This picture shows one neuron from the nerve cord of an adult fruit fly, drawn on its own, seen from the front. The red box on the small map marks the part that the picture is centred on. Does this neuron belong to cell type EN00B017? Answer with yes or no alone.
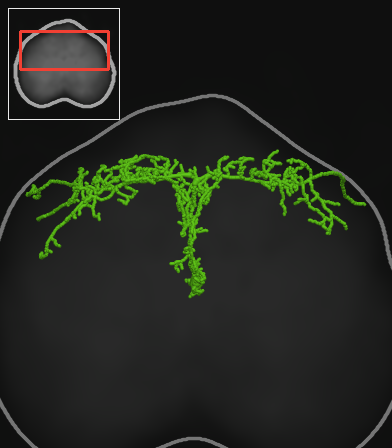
yes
